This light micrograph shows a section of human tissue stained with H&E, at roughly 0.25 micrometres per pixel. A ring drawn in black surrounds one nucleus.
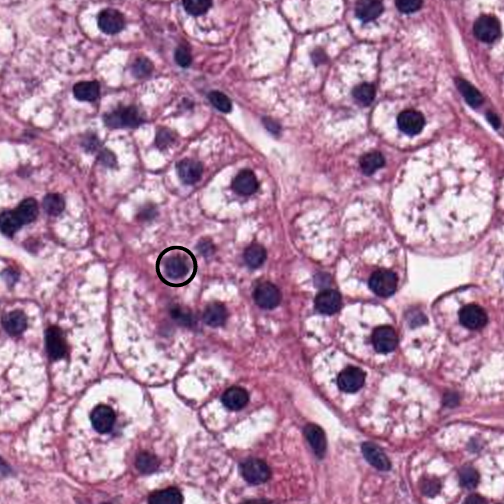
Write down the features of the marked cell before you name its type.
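The nucleus is round, with a smooth outline, and stains dark purple fairly evenly throughout. The cytoplasm around the nucleus is pink and finely granular to foamy, with small pale spaces scattered through it. It lies among a closely packed group of similar cells, with a thin strand of pink fibres running down to its left. Type of cell: adrenal cortical cell.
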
